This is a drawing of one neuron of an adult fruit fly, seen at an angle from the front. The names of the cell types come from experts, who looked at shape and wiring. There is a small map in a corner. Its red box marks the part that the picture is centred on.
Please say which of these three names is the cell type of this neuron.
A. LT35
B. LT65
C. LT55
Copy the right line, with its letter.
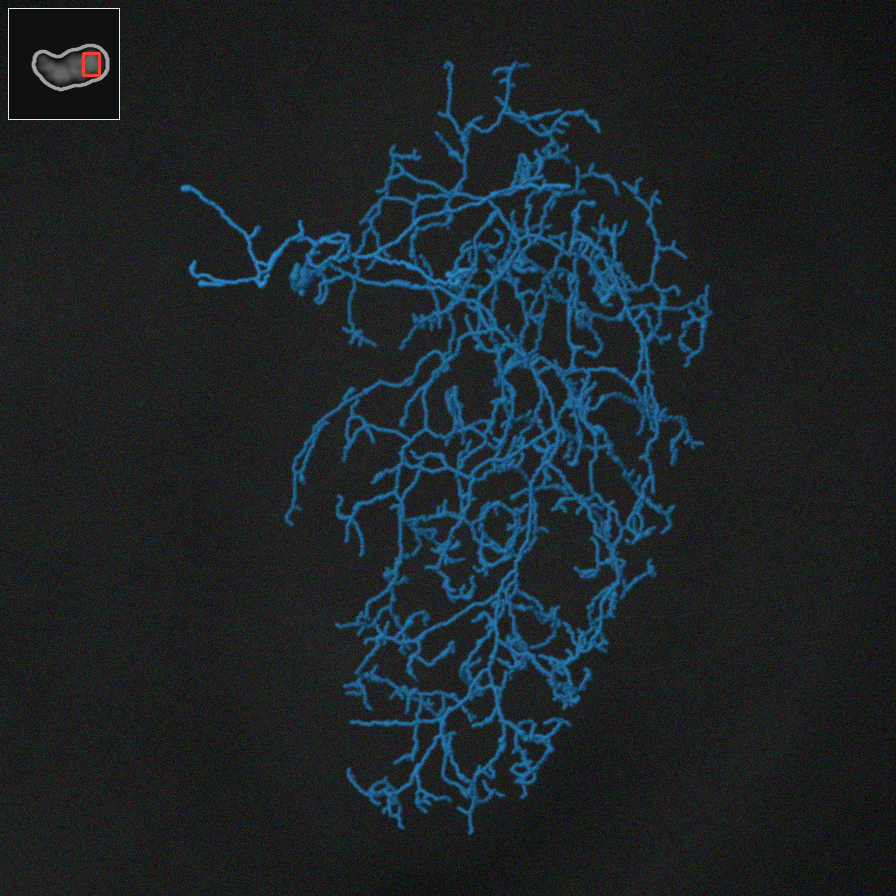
B. LT65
